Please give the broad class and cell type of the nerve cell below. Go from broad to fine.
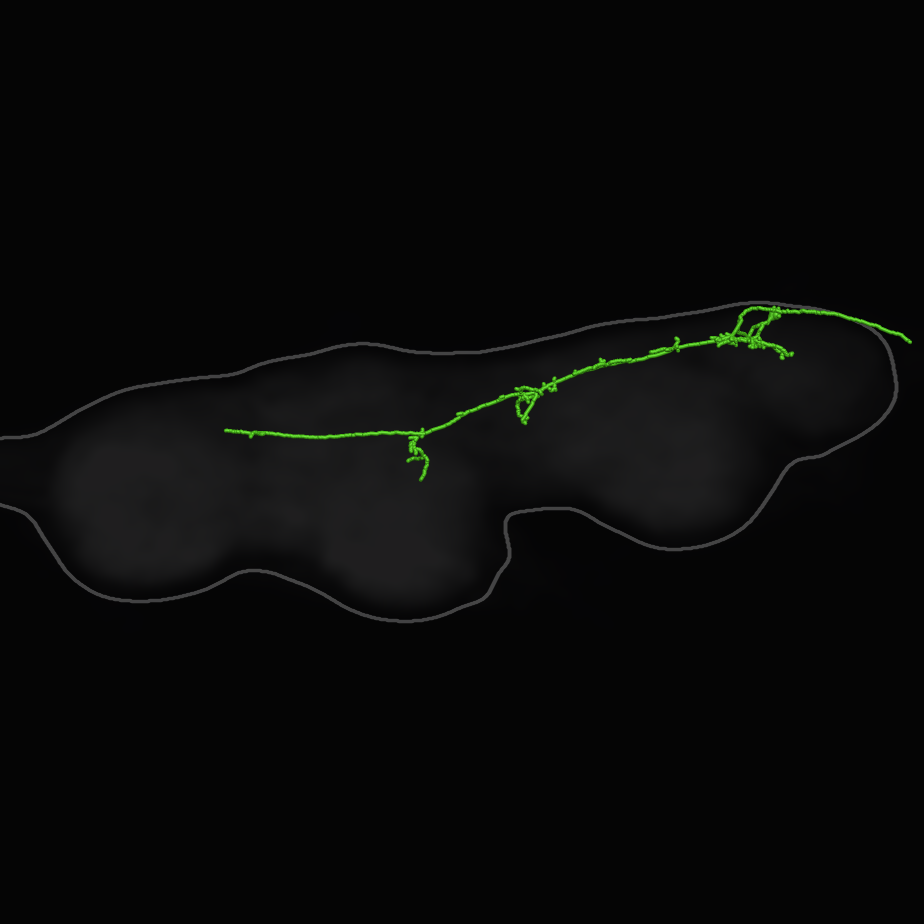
efferent neuron of the nerve cord; ENXXX226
